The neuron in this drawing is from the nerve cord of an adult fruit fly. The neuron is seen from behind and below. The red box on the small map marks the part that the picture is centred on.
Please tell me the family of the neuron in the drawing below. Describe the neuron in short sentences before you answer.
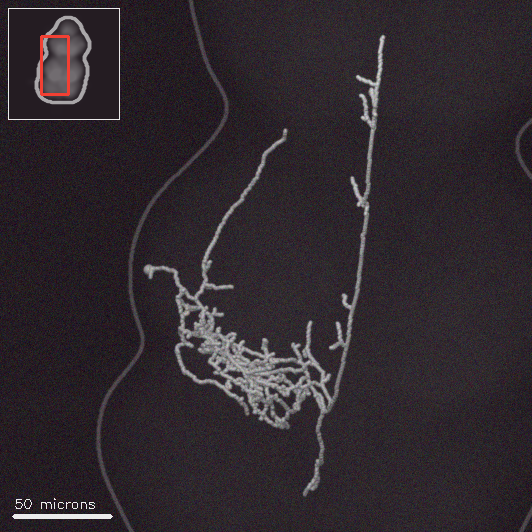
From top to bottom in the picture it spans about 250 microns. Dozens of branch ends can be seen. It is a nerve-cord intrinsic neuron. The family is hemilineage 17A.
